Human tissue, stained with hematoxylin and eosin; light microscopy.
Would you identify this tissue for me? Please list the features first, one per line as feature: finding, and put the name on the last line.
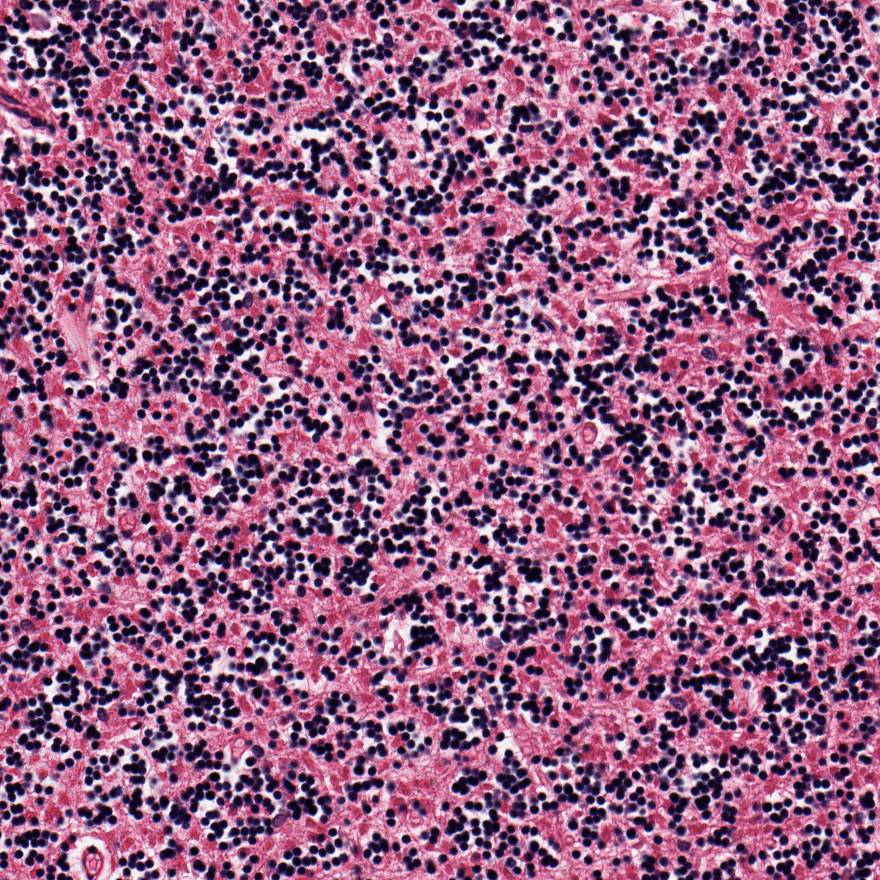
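Nuclei: small, round, densely packed, filling the field evenly
Zonation: none, no layering
Cells: mostly small, nuclei uniformly dark purple-black
Cytoplasm: hardly any visible
Islands: many, irregular, pink, finely fibrillary, no nuclei, between nuclear clusters
Vessel: small, round open lumen, bottom left edge
Tissue: cerebellum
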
